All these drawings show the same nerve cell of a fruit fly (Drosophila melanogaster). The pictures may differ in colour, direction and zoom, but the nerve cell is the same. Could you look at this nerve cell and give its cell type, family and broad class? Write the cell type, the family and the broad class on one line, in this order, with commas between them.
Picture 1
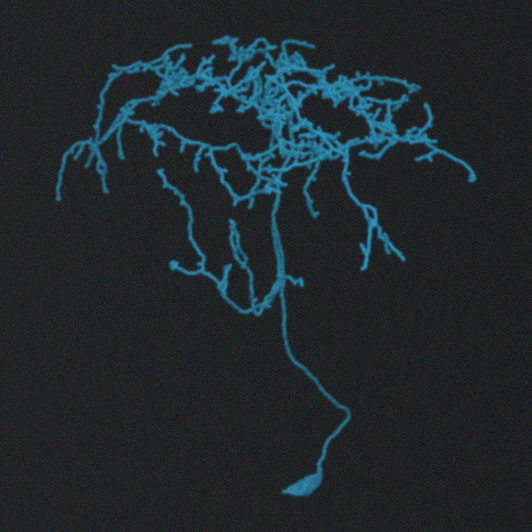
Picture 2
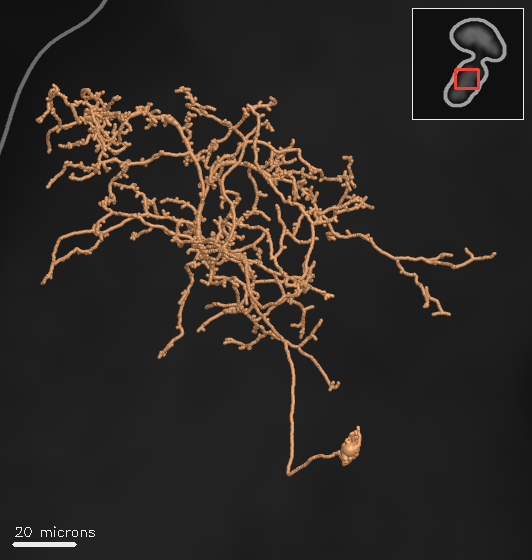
IN00A022, hemilineage 00A, nerve-cord intrinsic neuron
